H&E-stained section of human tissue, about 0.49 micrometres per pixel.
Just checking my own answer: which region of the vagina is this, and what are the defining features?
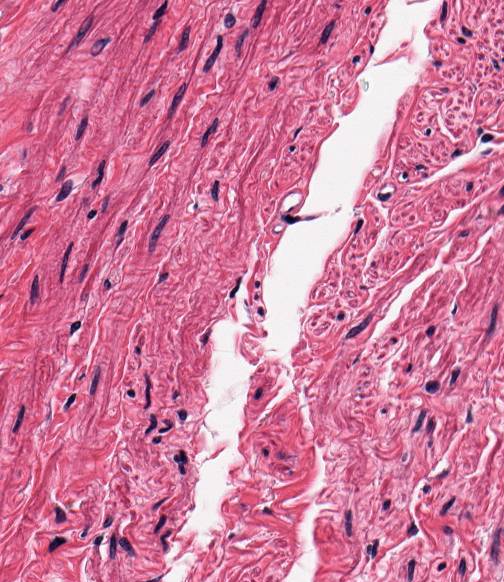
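The answer is smooth muscle. A narrow white cleft runs diagonally from the upper right to the lower centre, splitting the tissue into left and right blocks. On the left the fibres are cut lengthwise, running obliquely from lower left to upper right, with dark, elongated, spindle-shaped nuclei parallel to them. On the right many fibres are cut across, appearing as rounded pink profiles with small round nuclei.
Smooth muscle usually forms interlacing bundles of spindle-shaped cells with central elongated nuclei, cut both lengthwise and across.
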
